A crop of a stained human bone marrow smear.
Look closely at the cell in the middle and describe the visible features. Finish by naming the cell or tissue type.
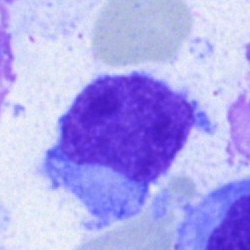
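The cytoplasm seems to sit mostly as a crescent to the lower left of the nucleus. Its colour is pale blue, and I can make out no distinct granules in it. The chromatin takes a deep purple stain and has a fine, stippled texture. So this is a hairy cell.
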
